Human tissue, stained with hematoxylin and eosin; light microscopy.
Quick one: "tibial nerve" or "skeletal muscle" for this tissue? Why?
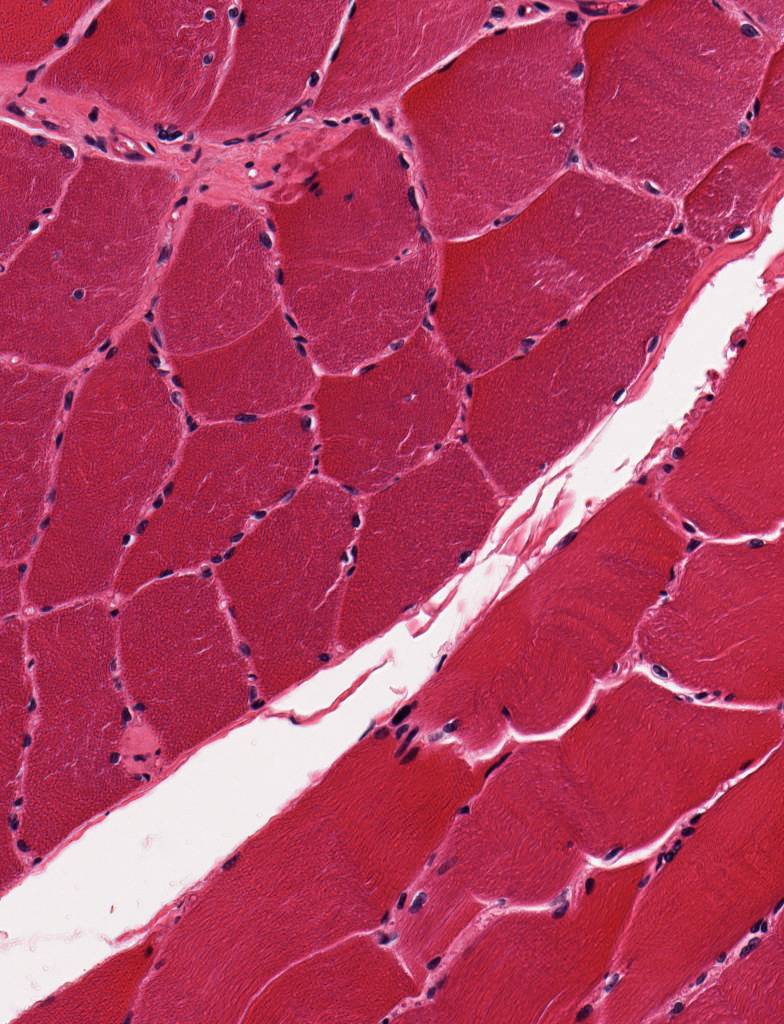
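Skeletal muscle. In the lower right the fibres are cut lengthwise and run diagonally, lower left to upper right. Their nuclei are dark and flattened, sitting at the fibre edges rather than centrally. Neighbouring fibres are separated only by thin connective tissue strands. At top left lies a slightly wider, pale connective tissue septum holding small vessels.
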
